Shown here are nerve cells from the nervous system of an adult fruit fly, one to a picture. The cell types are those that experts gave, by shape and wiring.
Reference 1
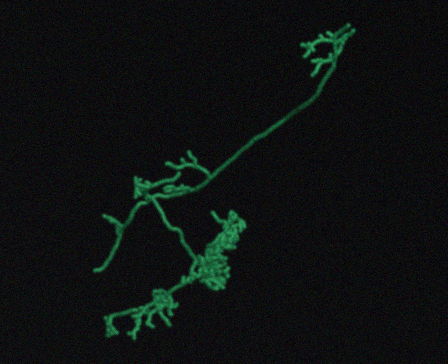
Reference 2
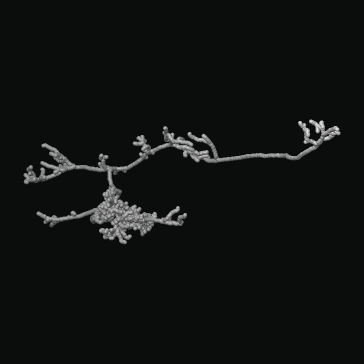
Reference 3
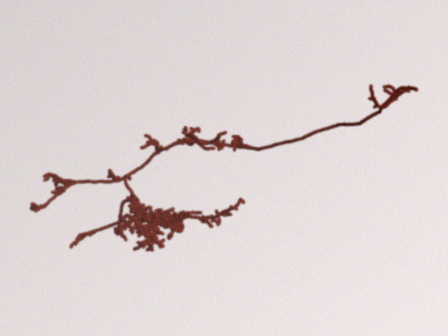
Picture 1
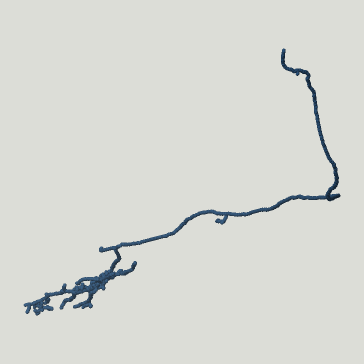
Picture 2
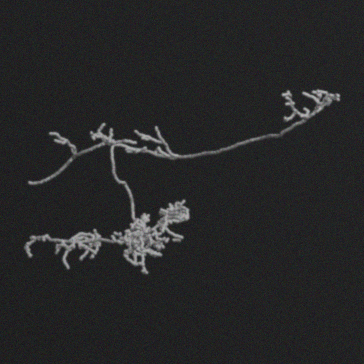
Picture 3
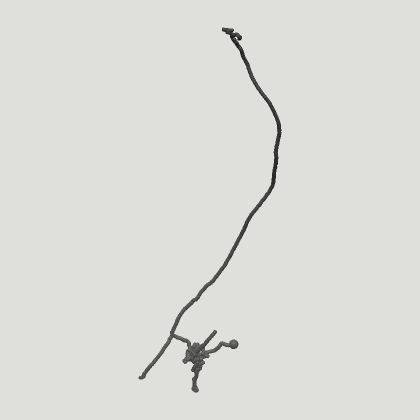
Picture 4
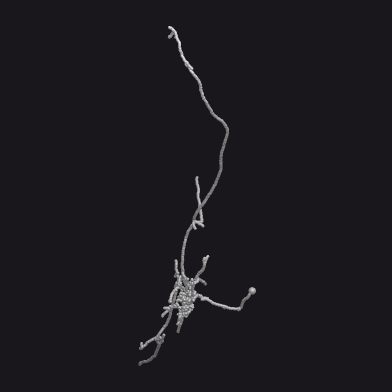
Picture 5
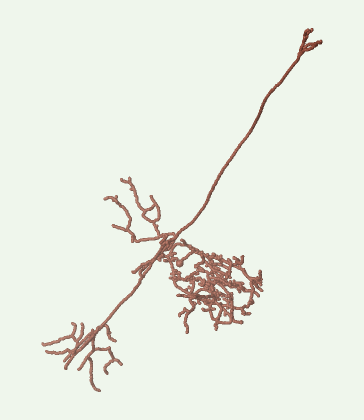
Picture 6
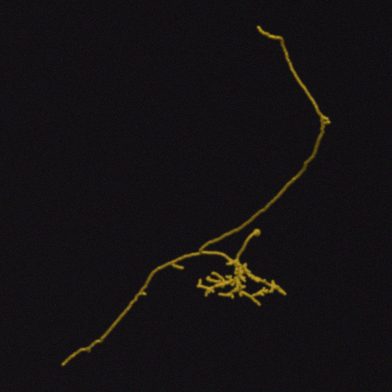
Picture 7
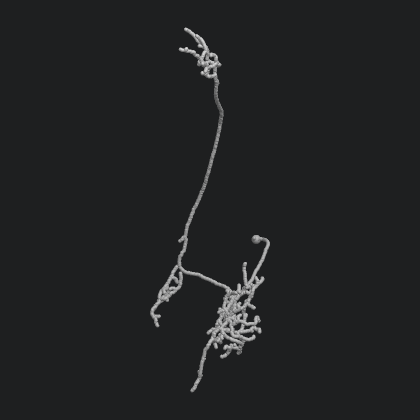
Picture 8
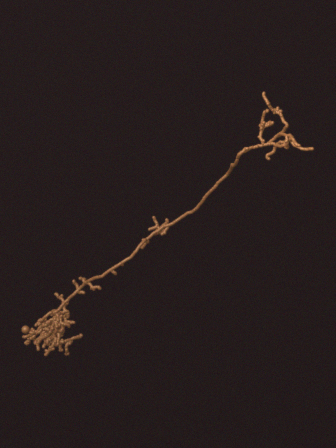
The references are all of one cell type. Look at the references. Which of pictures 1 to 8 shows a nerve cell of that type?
2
